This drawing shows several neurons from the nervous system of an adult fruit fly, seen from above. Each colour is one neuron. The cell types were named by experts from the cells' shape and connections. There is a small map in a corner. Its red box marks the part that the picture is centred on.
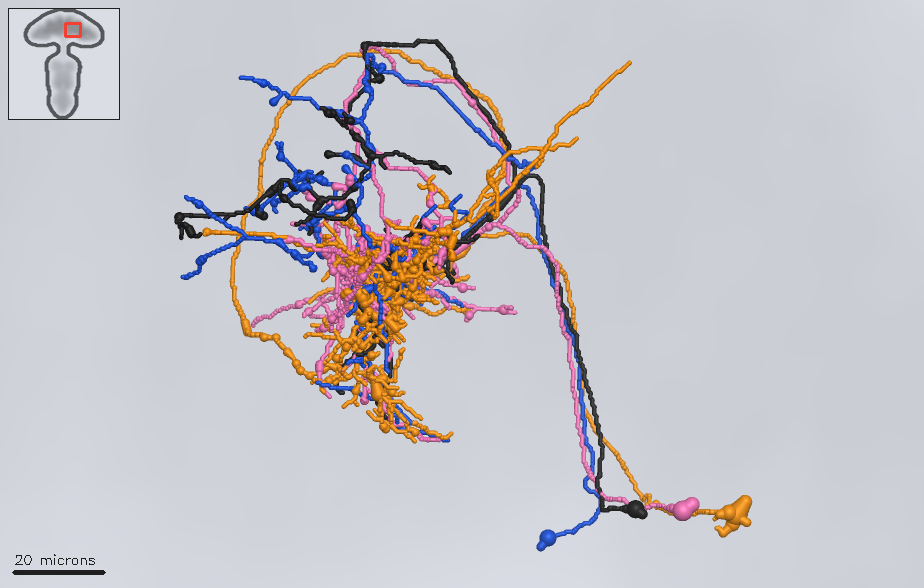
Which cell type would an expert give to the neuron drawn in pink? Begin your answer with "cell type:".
cell type: CL280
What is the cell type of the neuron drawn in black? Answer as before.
cell type: CL292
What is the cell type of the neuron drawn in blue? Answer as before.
cell type: CL273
